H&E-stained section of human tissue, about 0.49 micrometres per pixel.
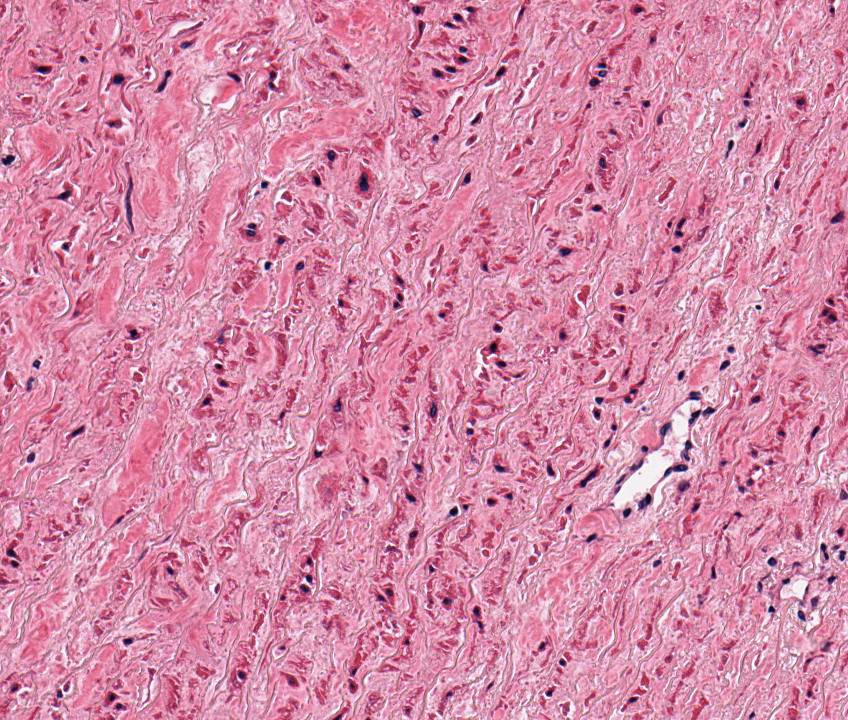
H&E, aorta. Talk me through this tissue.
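What strikes me first is pink fibrillar tissue filling the whole field, its bundles running obliquely from lower left toward upper right. The fibres look wavy, not straight. Nuclei are small, dark and elongated, sparsely scattered throughout. I see no epithelium anywhere.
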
